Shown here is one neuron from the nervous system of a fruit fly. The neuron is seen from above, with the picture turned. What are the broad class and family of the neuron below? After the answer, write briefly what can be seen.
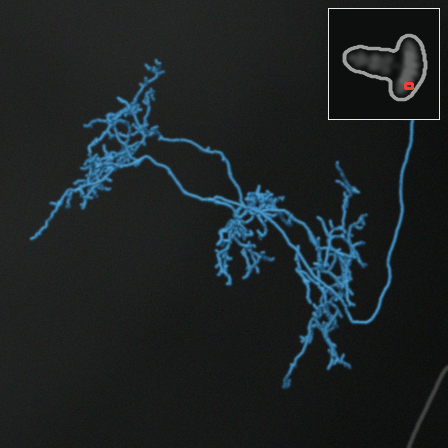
This is an optic-lobe intrinsic neuron. The family is Mi. Dozens of branch ends can be seen. In this view it is about as wide as it is tall.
